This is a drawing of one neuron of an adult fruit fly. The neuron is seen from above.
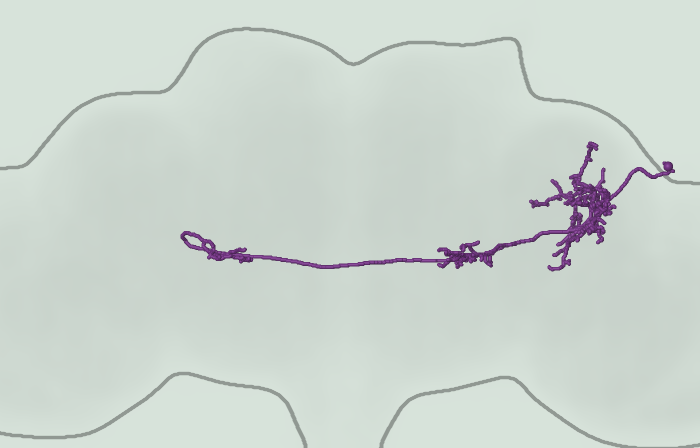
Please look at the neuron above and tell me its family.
hemilineage VLPl&d1_lateral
